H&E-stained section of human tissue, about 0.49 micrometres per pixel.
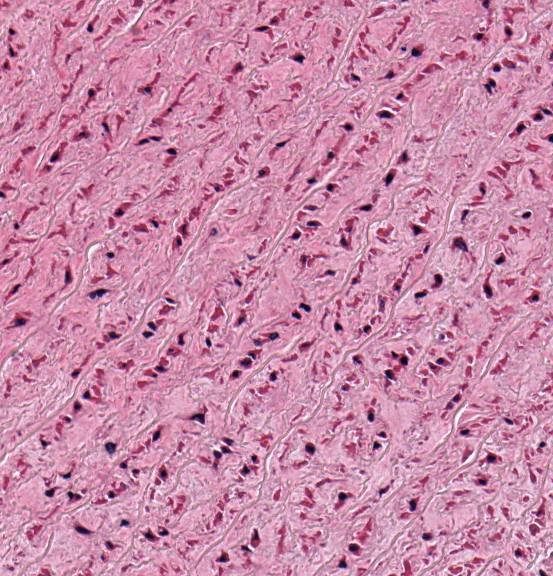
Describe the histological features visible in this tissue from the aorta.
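Take your time here: pink fibrous tissue fills the whole field fairly evenly, with nuclei scattered throughout. Follow the fibres and you will see them run diagonally from lower left to upper right. The nuclei are small, dark purple and elongated to oval. Most of the elongated ones lie with their long axis along the fibre direction.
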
